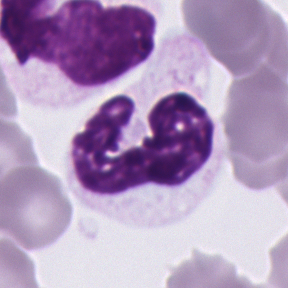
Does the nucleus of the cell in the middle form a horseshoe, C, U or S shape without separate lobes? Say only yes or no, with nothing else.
Yes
